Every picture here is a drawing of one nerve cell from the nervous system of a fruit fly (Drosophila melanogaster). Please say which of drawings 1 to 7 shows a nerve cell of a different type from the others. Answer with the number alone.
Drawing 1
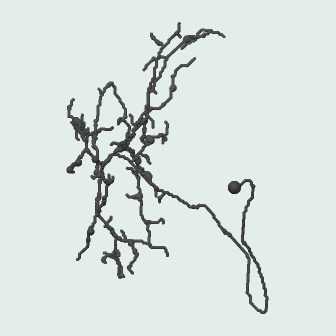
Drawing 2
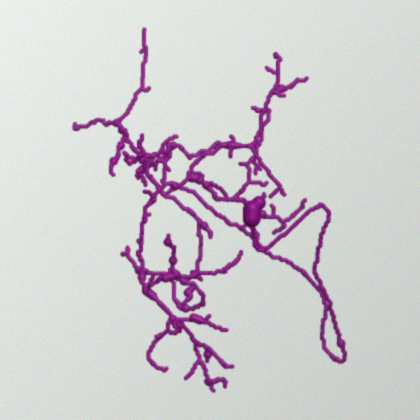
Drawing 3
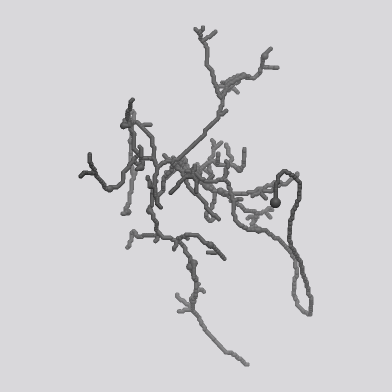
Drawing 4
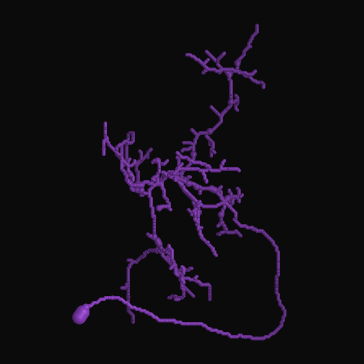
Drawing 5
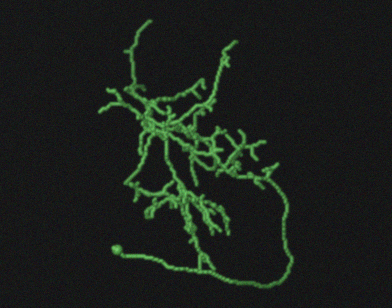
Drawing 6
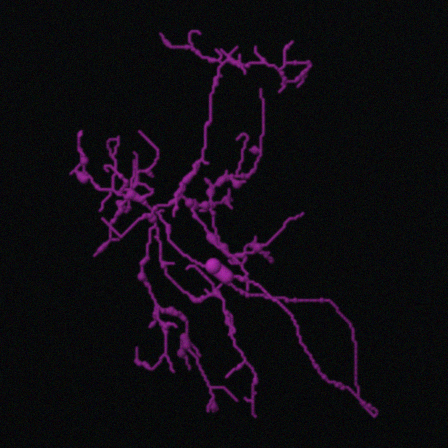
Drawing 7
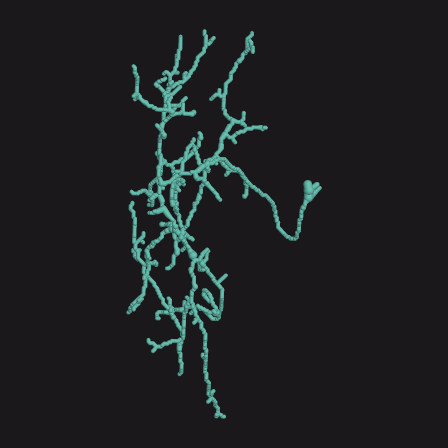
7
